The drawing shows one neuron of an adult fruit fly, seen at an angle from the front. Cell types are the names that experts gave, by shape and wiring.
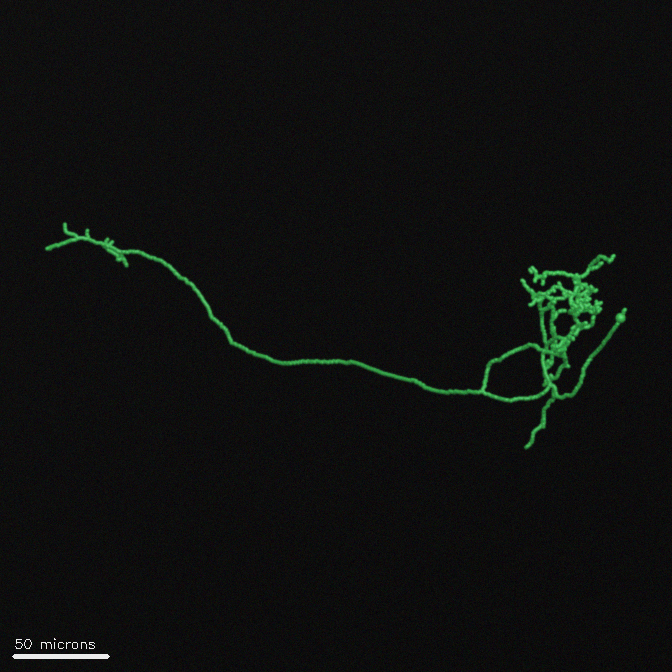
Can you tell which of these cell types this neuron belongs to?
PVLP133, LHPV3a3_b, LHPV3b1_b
LHPV3a3_b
